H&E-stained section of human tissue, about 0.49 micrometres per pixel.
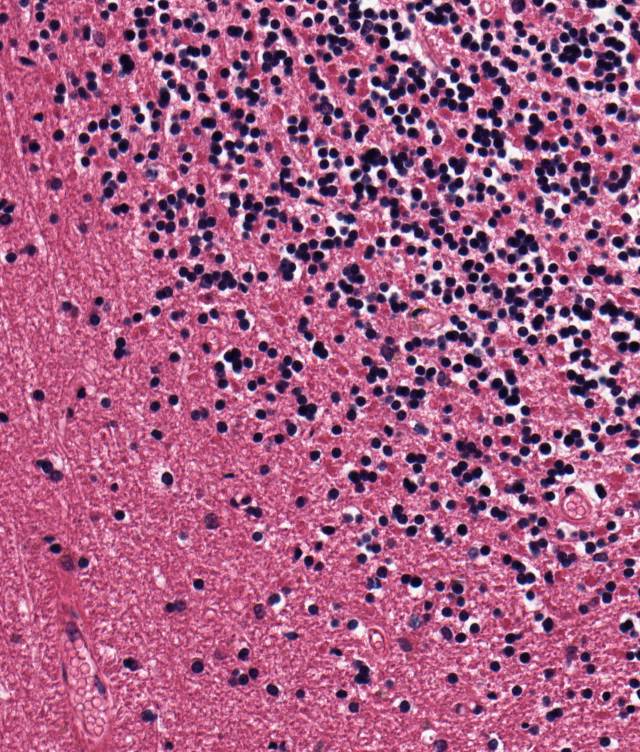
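Cerebellum. Densely packed nuclei fill the upper and right field, thinning toward the lower left; most are small, round and dark, with little visible cytoplasm. Lower left: pink, finely fibrillary tissue with sparse scattered nuclei.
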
